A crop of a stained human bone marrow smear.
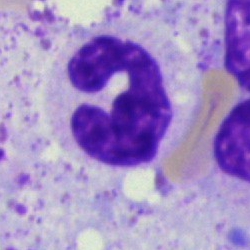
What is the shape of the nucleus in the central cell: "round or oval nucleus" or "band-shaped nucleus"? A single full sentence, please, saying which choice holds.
Shaped like a horseshoe, C, U or S, its nucleus lacks separate lobes.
